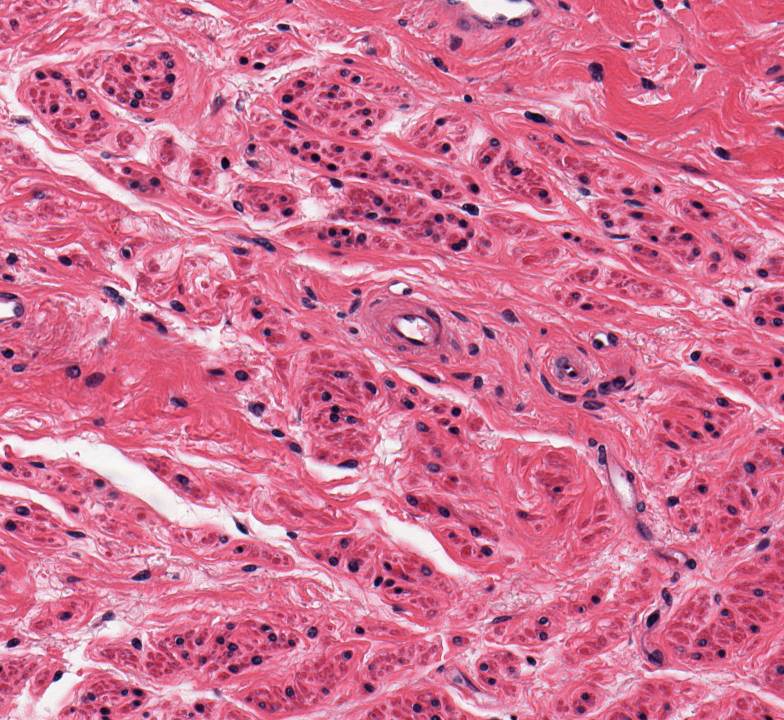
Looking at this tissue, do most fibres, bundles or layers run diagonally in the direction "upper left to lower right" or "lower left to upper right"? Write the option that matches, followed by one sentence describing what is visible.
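Upper left to lower right. The bundles lie in rows running diagonally from upper left to lower right.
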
